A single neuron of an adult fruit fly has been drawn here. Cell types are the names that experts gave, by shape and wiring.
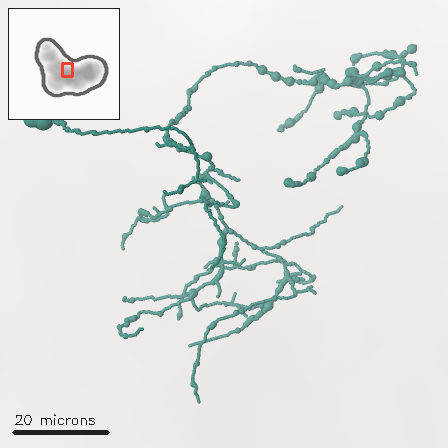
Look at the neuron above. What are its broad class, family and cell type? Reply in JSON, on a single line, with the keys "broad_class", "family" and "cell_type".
{"broad_class": "central-brain intrinsic neuron", "family": "hemilineage LHp2", "cell_type": "SLP274"}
